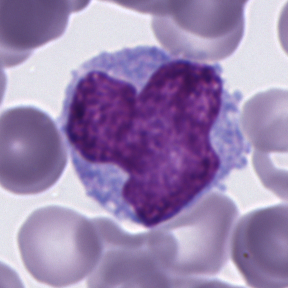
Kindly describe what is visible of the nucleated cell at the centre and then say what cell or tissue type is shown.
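See how the outline's roughly round but finely ragged at the edge? The nucleus has a deep notch up top that gives it a heart-like shape. The cytoplasm's a pale greyish blue, with fine dust-like stippling rather than coarse granules. That's a monocyte.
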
